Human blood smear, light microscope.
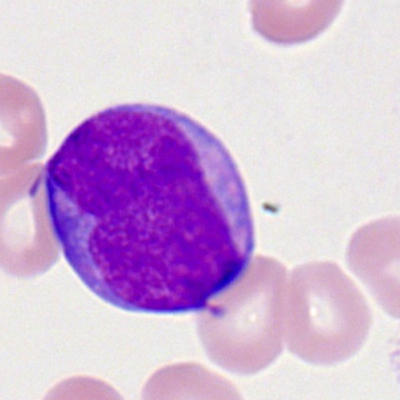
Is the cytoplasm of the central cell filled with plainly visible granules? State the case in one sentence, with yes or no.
No, the cytoplasm of the cell shows no visible granules.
